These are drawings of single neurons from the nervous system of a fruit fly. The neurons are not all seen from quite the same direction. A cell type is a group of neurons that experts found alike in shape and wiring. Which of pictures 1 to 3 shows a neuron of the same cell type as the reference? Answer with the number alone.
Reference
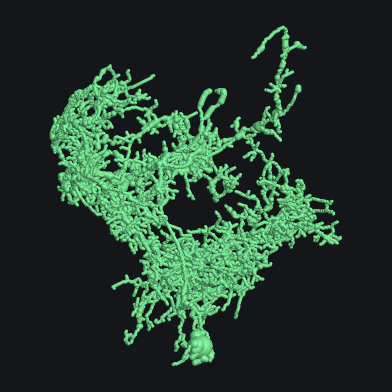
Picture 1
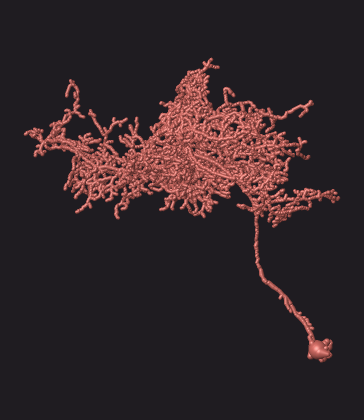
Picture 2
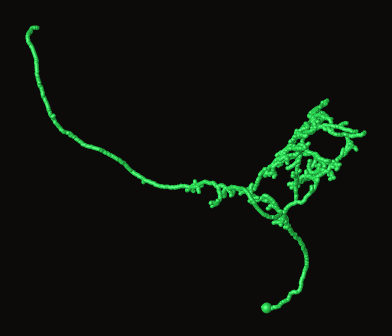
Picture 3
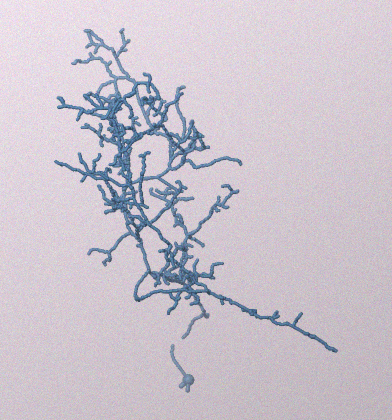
1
